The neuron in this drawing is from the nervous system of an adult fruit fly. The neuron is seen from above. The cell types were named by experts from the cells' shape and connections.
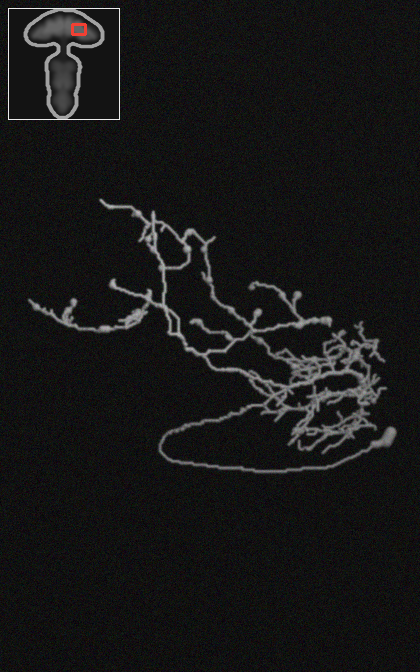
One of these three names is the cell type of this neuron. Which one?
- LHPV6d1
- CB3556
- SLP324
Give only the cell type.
LHPV6d1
